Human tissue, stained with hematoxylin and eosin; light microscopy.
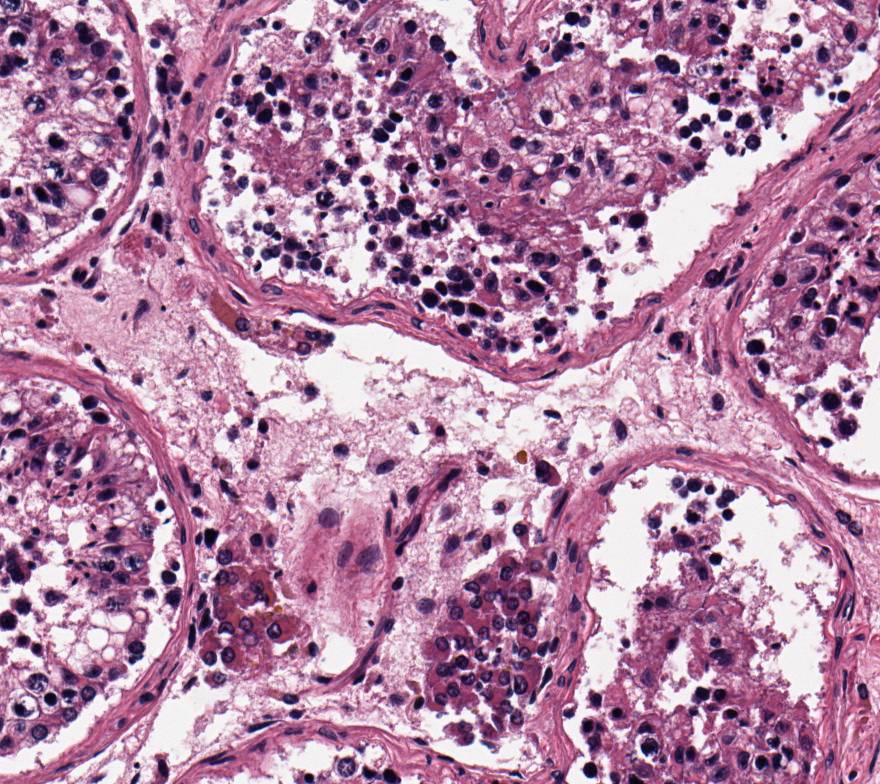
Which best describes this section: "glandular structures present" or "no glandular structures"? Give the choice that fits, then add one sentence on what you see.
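Glandular structures present. The field is made up of cross-sections of large rounded tubules with loose interstitial tissue between them.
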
